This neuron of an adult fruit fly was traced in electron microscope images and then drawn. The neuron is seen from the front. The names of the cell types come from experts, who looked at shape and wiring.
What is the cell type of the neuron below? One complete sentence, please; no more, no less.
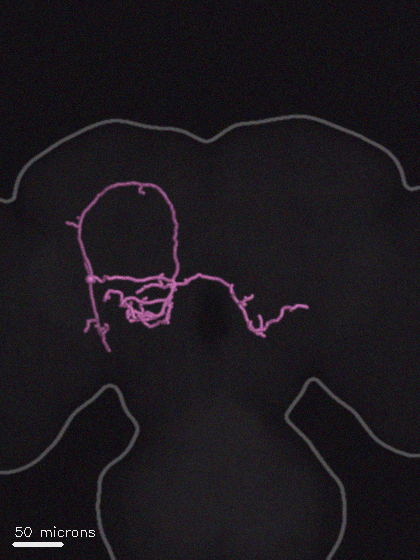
The type of this neuron is the cell type M_lPNm11A.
